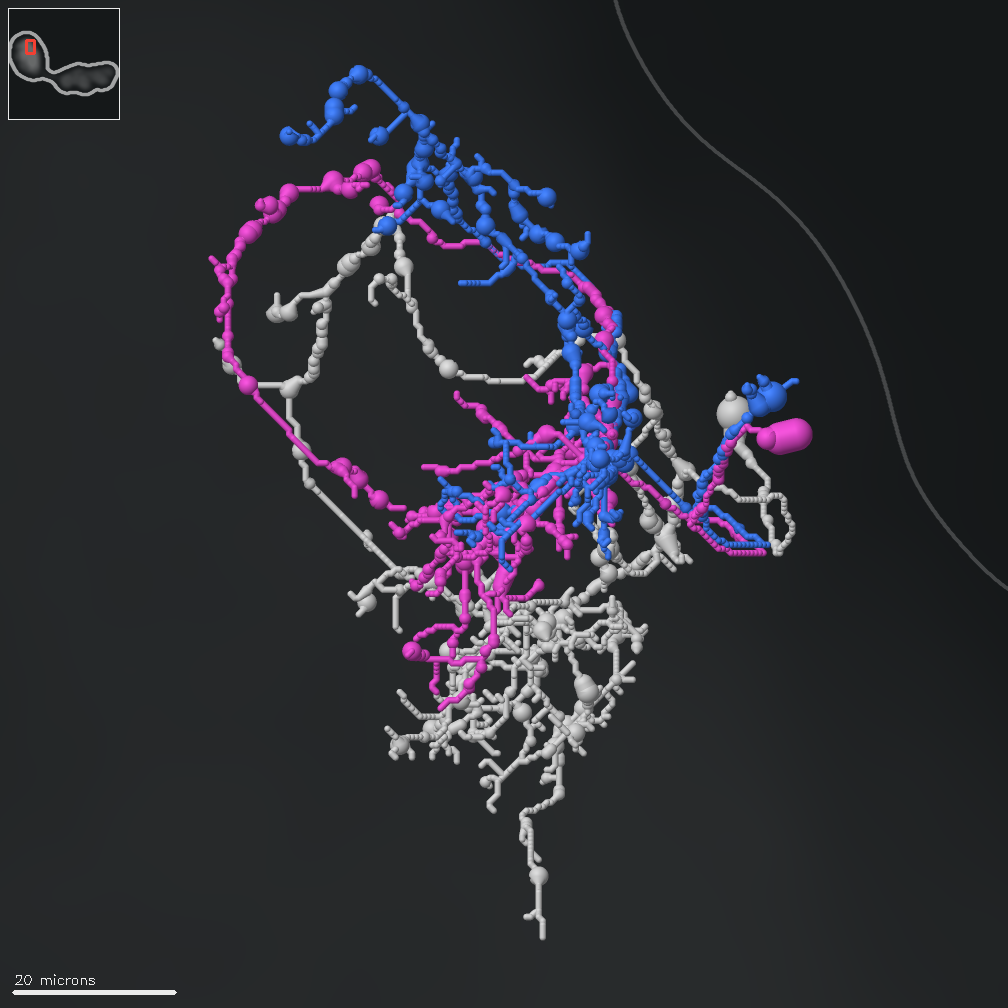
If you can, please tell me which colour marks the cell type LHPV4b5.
magenta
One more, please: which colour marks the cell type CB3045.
white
